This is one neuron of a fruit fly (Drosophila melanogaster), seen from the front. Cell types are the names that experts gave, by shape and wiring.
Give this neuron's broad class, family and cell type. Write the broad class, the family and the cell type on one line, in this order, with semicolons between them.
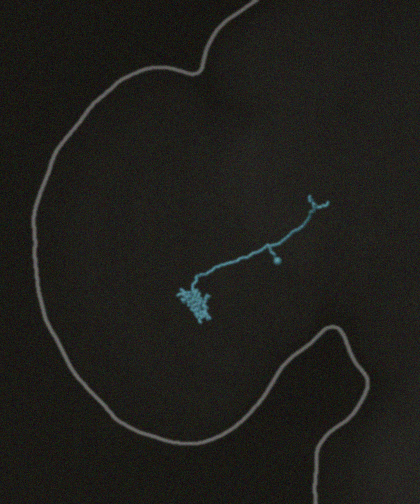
visual projection neuron; LPC; LPC2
